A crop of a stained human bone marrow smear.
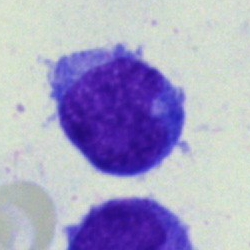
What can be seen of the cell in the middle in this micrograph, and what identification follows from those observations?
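Outline roughly round. Nucleus fills most of the cell; cytoplasm only a scant rim. No granules seen in cytoplasm. Small irregular projections stick out from the edge at upper left. Cell: blast.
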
